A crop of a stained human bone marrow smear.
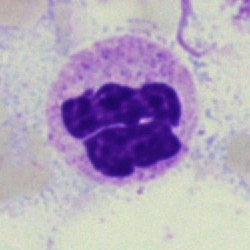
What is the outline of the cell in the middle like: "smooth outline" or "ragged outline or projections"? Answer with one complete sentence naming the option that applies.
What bounds the cell is a smooth, even outline.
